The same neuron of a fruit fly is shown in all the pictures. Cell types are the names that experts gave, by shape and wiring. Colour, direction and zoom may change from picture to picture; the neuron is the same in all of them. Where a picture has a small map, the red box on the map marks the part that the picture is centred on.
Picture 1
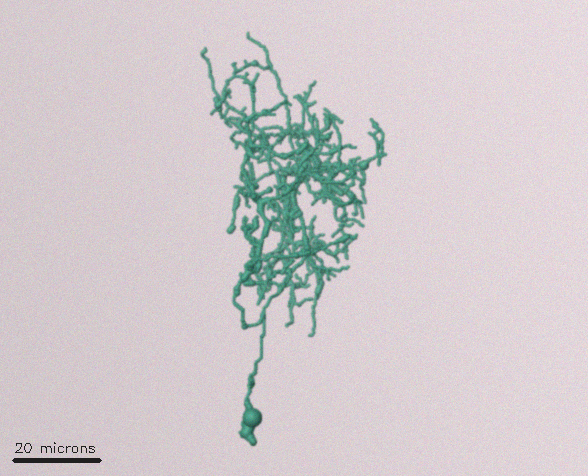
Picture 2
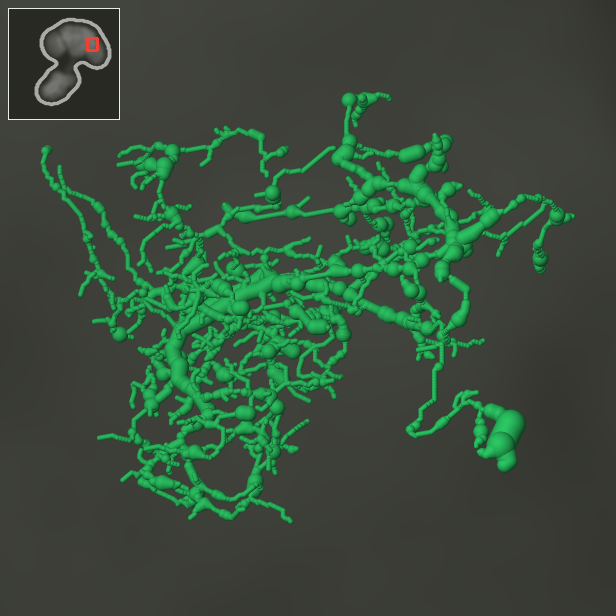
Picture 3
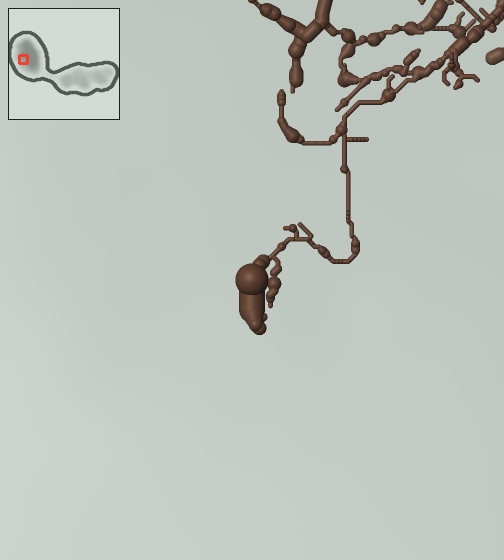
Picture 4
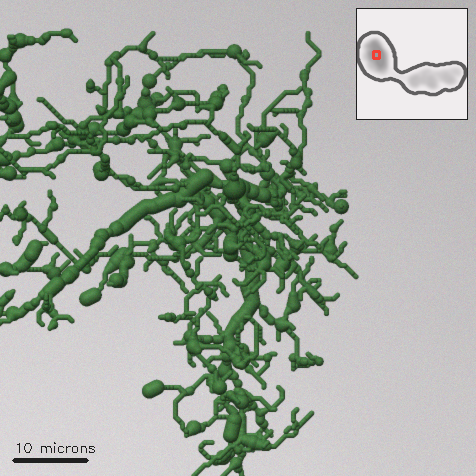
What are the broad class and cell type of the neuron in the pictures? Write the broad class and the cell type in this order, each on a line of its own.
central-brain intrinsic neuron
CB1340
